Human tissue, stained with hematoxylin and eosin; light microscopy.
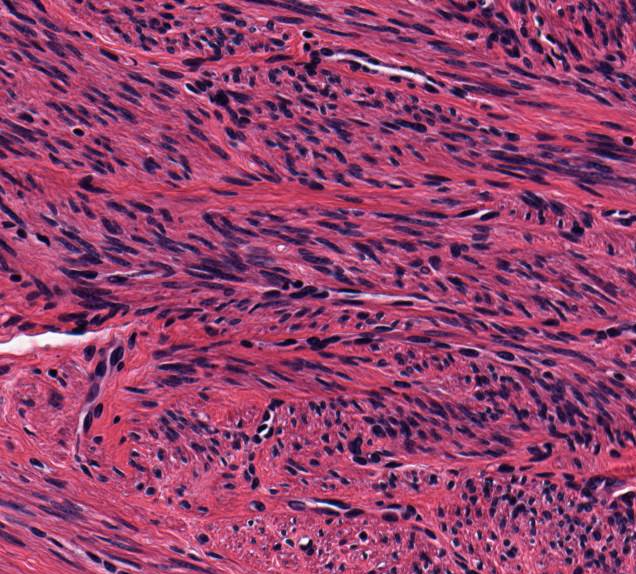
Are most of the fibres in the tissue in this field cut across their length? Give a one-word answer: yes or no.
No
